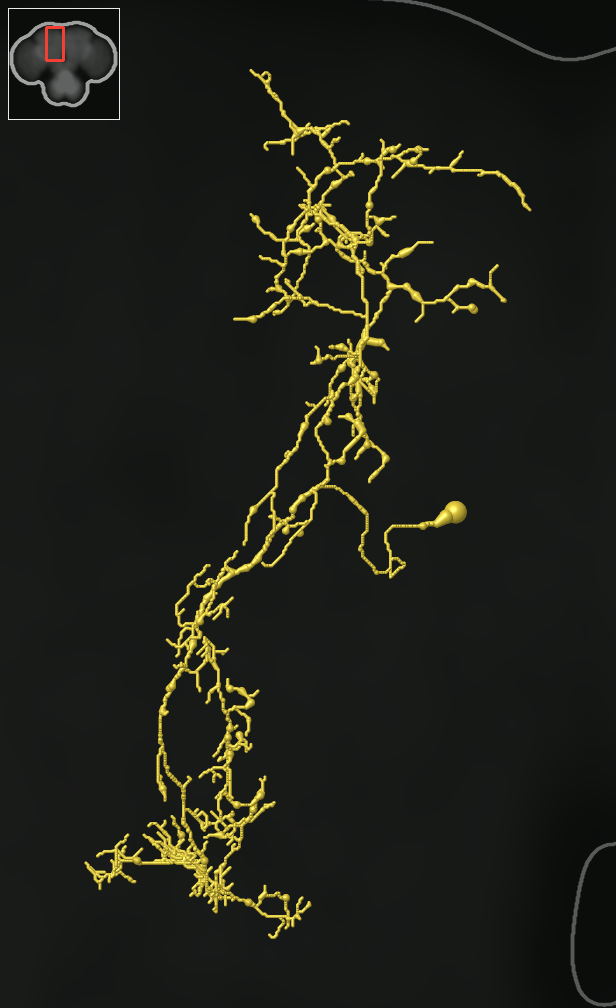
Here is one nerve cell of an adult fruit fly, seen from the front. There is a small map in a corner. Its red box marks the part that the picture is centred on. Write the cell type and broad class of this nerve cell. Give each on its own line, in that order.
SMP293
central-brain intrinsic neuron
